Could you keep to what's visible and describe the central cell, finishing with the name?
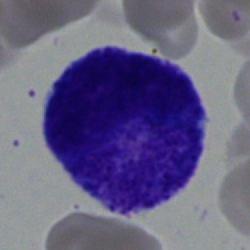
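Deep blue-purple staining throughout; outline roughly round. Dark staining occupies almost the entire cell, with no clear cytoplasmic rim. Paler, finely mottled patch in the lower right part. Identity: promyelocyte.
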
